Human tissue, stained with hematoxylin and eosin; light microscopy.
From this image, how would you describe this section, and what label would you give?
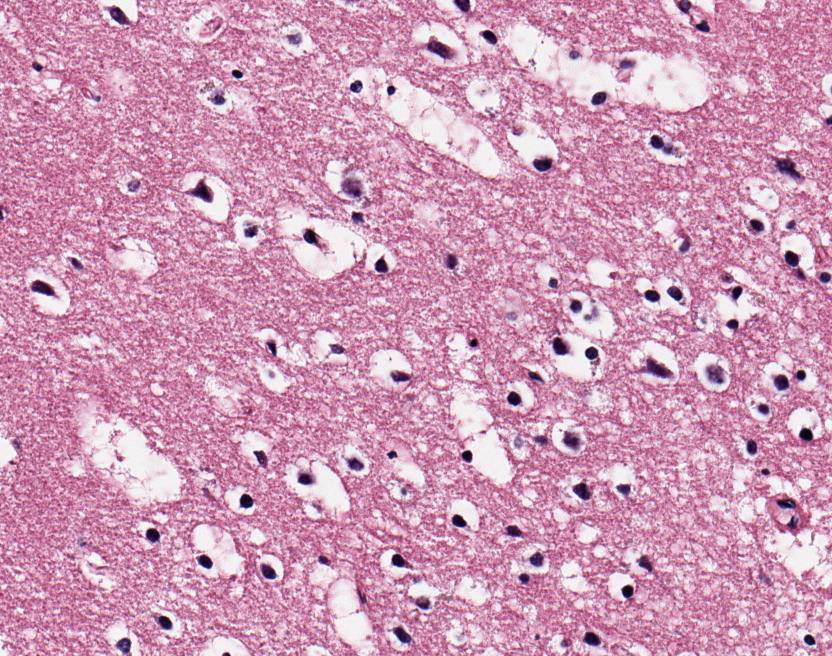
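Scattered cells occupy a fine, pink, fibrillary matrix lacking epithelium, glands or tubules. Most have small, round, dark nuclei within clear halos; these cells crowd more in the right half than the left. Many tiny round vacuoles make the matrix finely spongy. This is cerebral cortex.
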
